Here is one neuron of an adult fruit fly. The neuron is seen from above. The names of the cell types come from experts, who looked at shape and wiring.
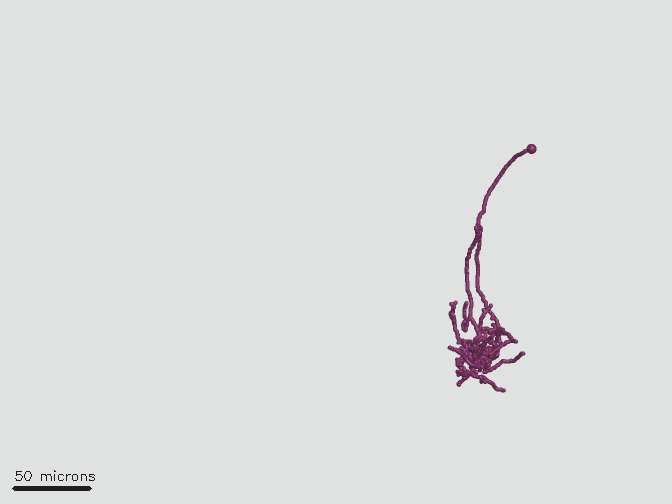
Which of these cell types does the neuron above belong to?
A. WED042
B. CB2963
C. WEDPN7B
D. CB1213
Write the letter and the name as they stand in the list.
A. WED042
